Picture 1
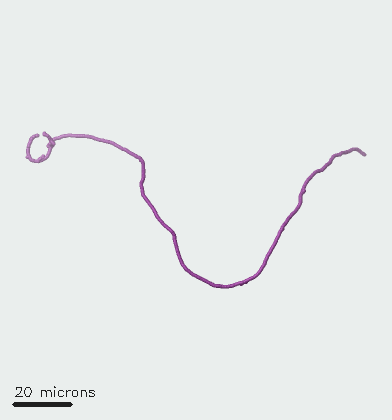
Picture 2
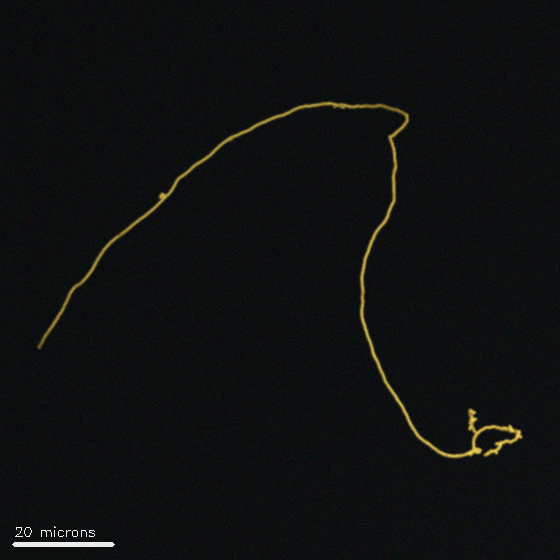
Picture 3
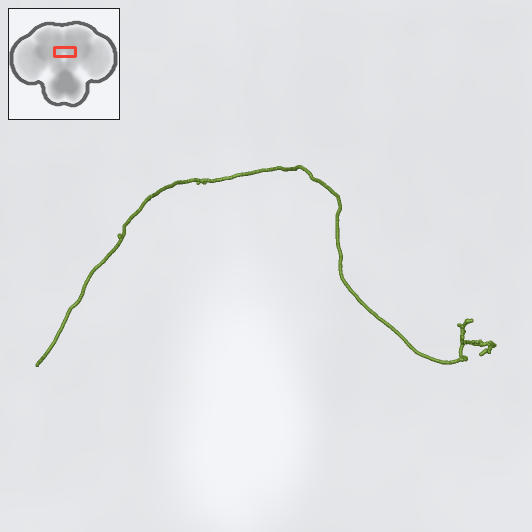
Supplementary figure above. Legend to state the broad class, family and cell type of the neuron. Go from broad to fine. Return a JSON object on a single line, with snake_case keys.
{"broad_class": "sensory neuron entering the brain", "family": "class olfactory", "cell_type": "ORN_VA7l"}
